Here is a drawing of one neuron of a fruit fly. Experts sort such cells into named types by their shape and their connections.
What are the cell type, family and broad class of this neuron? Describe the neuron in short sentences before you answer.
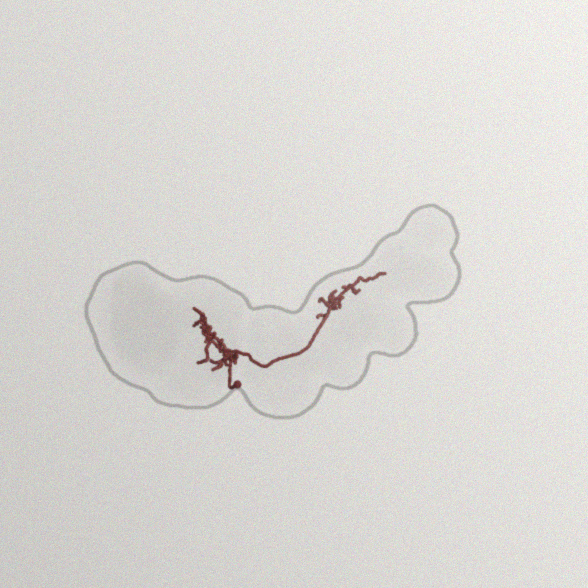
As drawn here it is wider than it is tall. The cell type is DNg02_a. The family is hemilineage LB12. Its broad class is descending neuron.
